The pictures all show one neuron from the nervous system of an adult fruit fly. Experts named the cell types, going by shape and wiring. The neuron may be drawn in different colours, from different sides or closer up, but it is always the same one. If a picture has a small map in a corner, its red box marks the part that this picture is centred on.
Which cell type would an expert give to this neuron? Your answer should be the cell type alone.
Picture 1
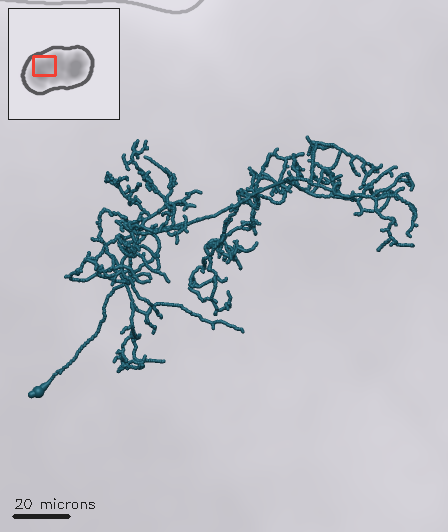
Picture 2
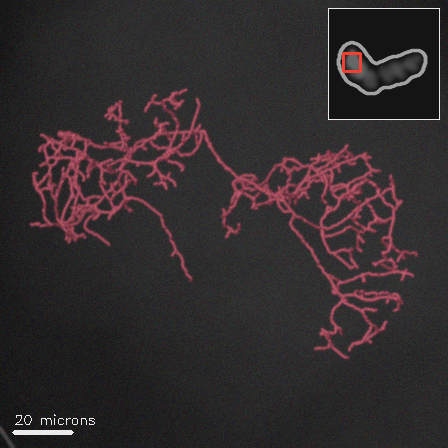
FB5D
